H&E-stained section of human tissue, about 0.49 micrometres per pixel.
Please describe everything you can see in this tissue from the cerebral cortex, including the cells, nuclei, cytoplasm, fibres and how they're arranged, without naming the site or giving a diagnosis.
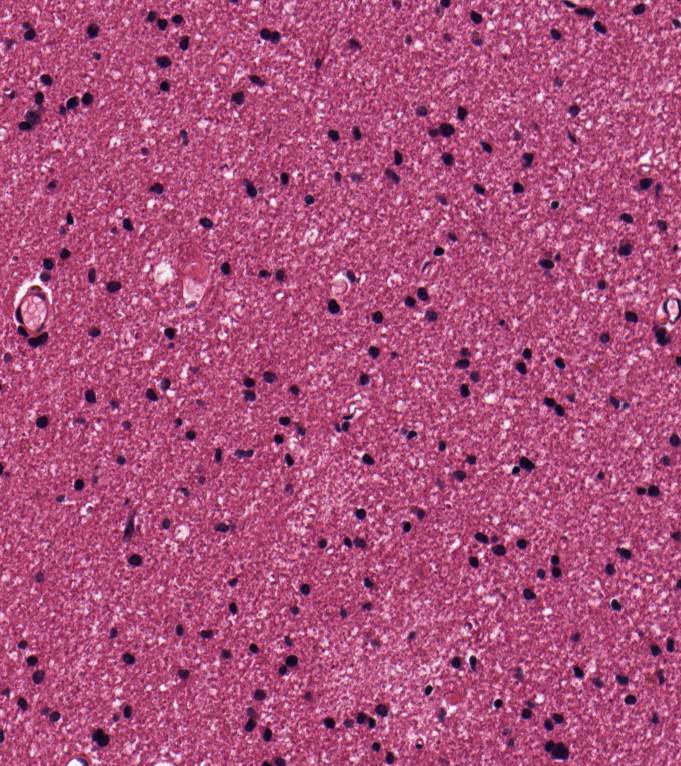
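Small, round, darkly stained nuclei are distributed fairly evenly across the field, each with little visible cytoplasm around it; they are not gathered in rows or clusters. The pink matrix between them is speckled with many tiny clear spaces, which give it a finely spongy appearance. There are no epithelium, glands or fat cells anywhere in the field.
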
